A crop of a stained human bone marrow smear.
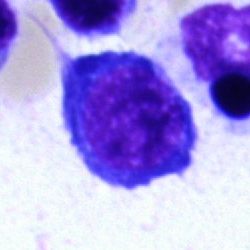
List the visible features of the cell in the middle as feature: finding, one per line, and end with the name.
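Outline: roughly oval, slightly irregular bumpy edge
Chromatin: finely stippled, not coarsely clumped
Cytoplasm: only a narrow rim around the nucleus
Cytoplasm colour: deep blue
Name: erythroblast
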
